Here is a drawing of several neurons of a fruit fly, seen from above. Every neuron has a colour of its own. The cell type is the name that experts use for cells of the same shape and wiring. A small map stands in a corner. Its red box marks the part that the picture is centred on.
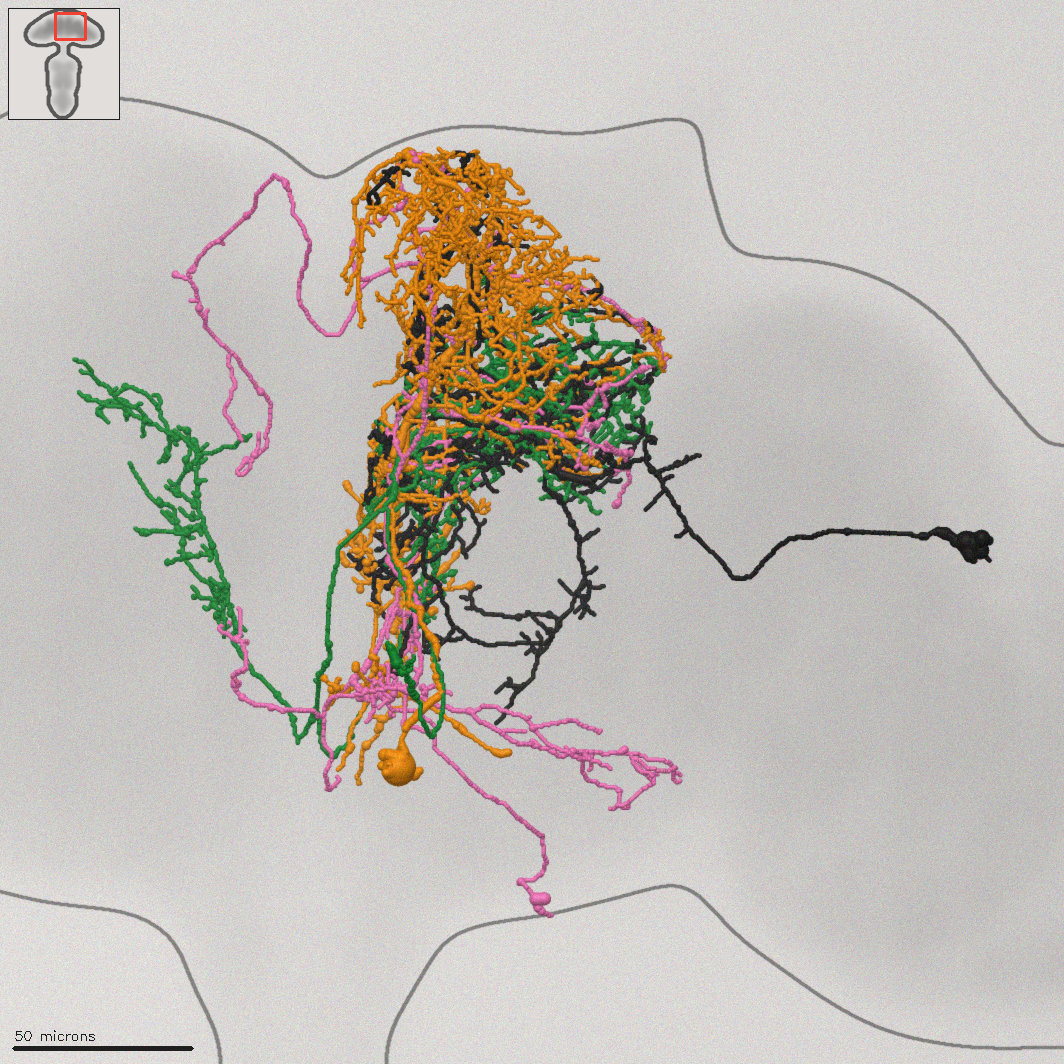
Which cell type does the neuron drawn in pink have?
LAL199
